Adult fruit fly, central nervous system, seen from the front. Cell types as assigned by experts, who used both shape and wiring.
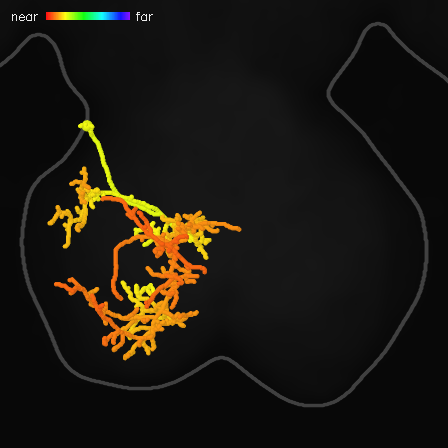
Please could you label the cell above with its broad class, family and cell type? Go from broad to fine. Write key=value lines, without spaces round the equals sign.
broad_class=nerve-cord intrinsic neuron
family=hemilineage 11A
cell_type=IN11A005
